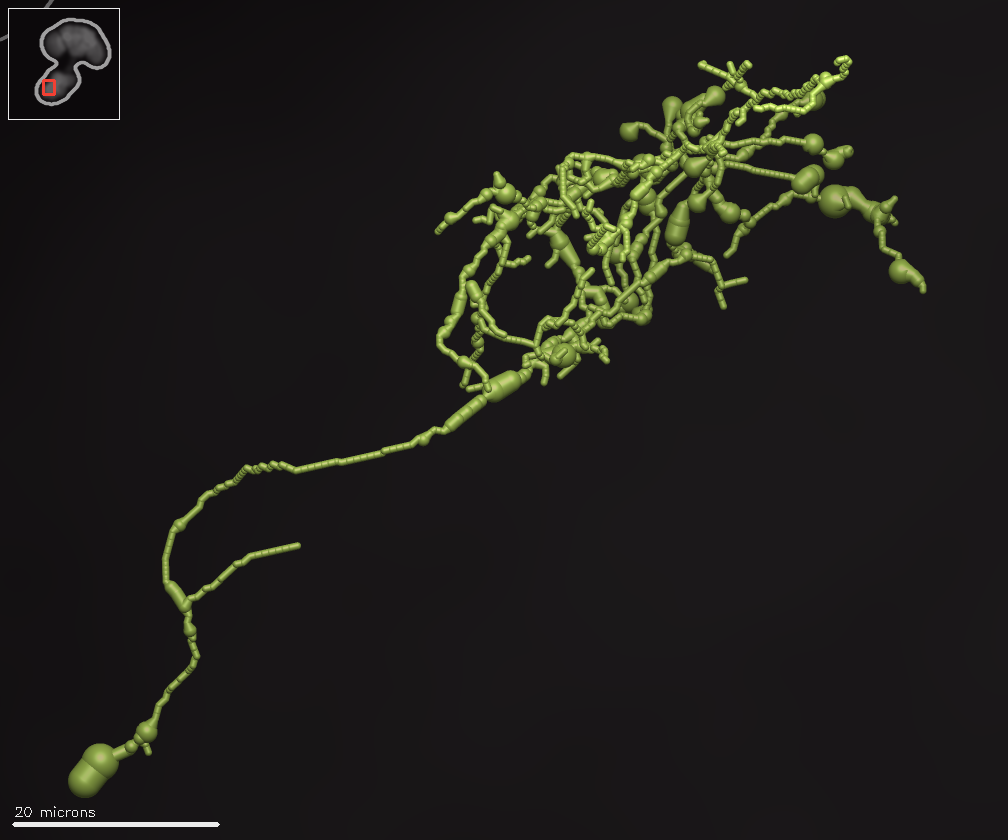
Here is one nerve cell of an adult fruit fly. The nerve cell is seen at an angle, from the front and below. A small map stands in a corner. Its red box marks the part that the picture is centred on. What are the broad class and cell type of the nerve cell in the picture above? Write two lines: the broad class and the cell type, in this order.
nerve-cord intrinsic neuron
INXXX443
